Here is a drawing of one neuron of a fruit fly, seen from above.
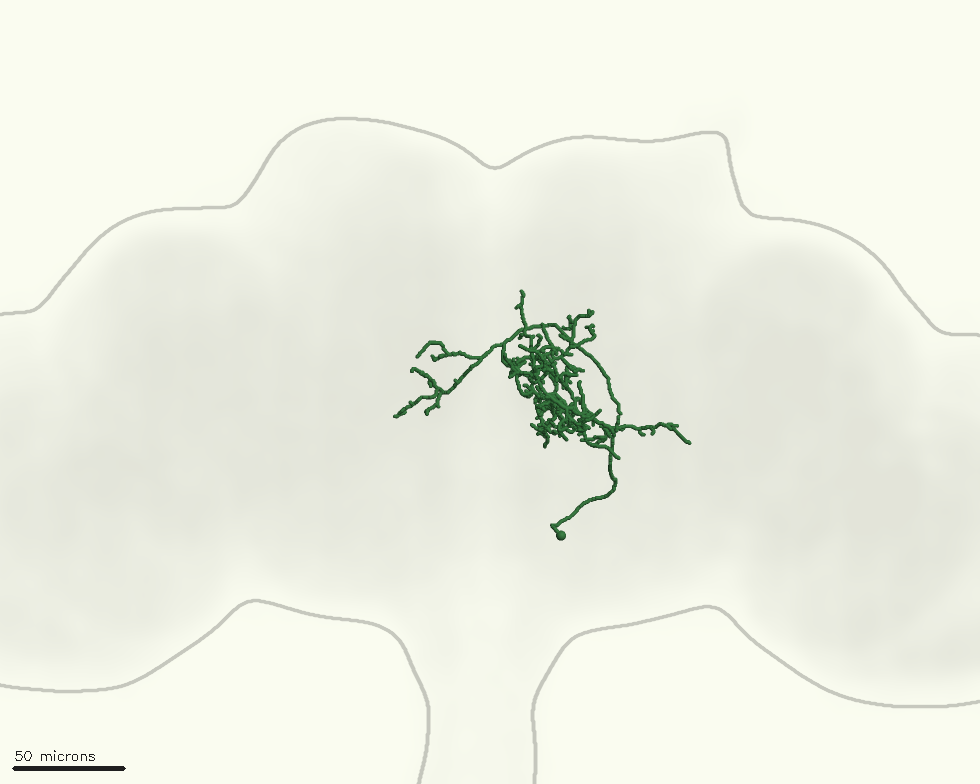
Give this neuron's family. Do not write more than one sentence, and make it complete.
The family that includes this neuron is hemilineage DM3_dorso_medial.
